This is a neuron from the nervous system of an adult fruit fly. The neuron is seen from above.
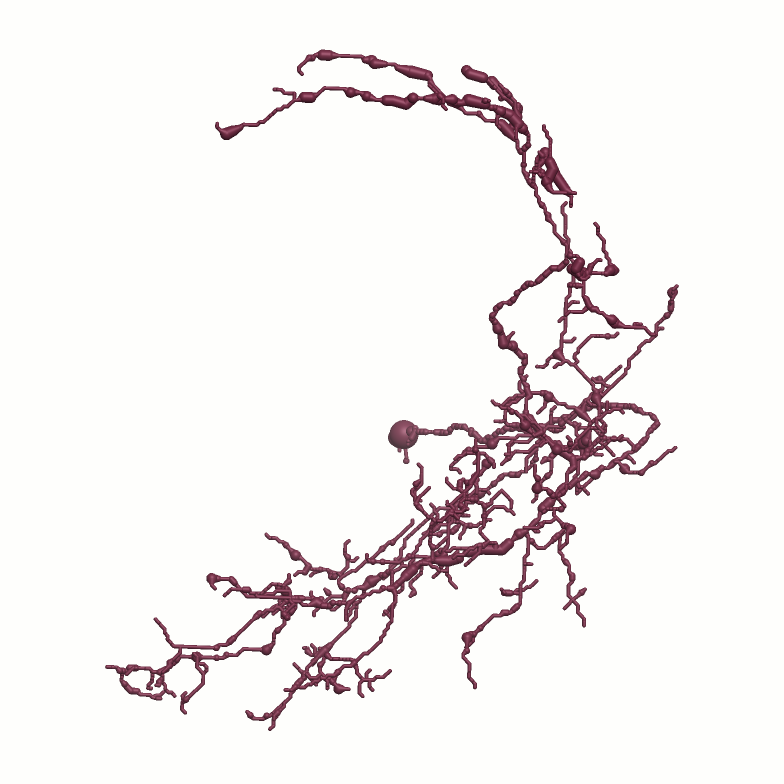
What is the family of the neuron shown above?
hemilineage VLPl&p1_lateral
